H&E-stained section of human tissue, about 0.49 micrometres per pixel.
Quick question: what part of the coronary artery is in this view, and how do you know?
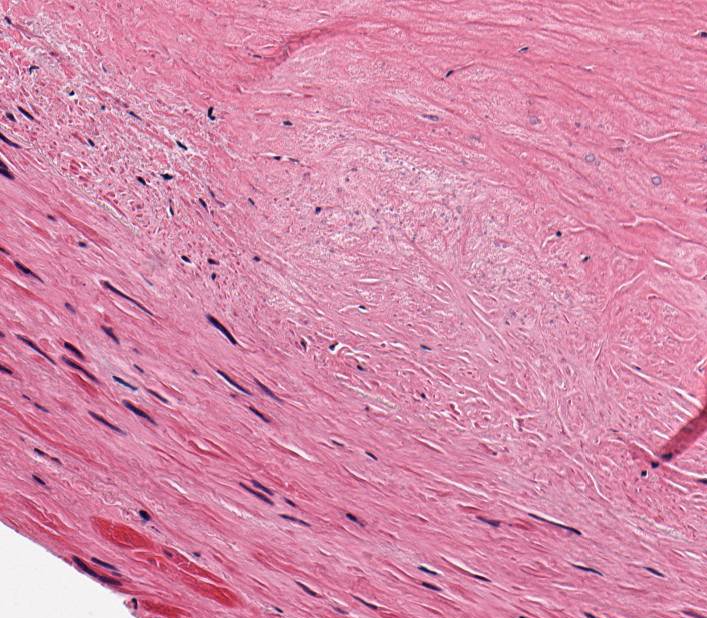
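The field shows tunica intima. A pale zone, loose, frayed and finely fibrillary pink with few small nuclei, occupies the upper centre and right.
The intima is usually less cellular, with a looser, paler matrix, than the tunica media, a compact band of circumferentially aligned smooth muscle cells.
A more cellular lower-left band holds parallel spindle cells with dark, cigar-shaped nuclei.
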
